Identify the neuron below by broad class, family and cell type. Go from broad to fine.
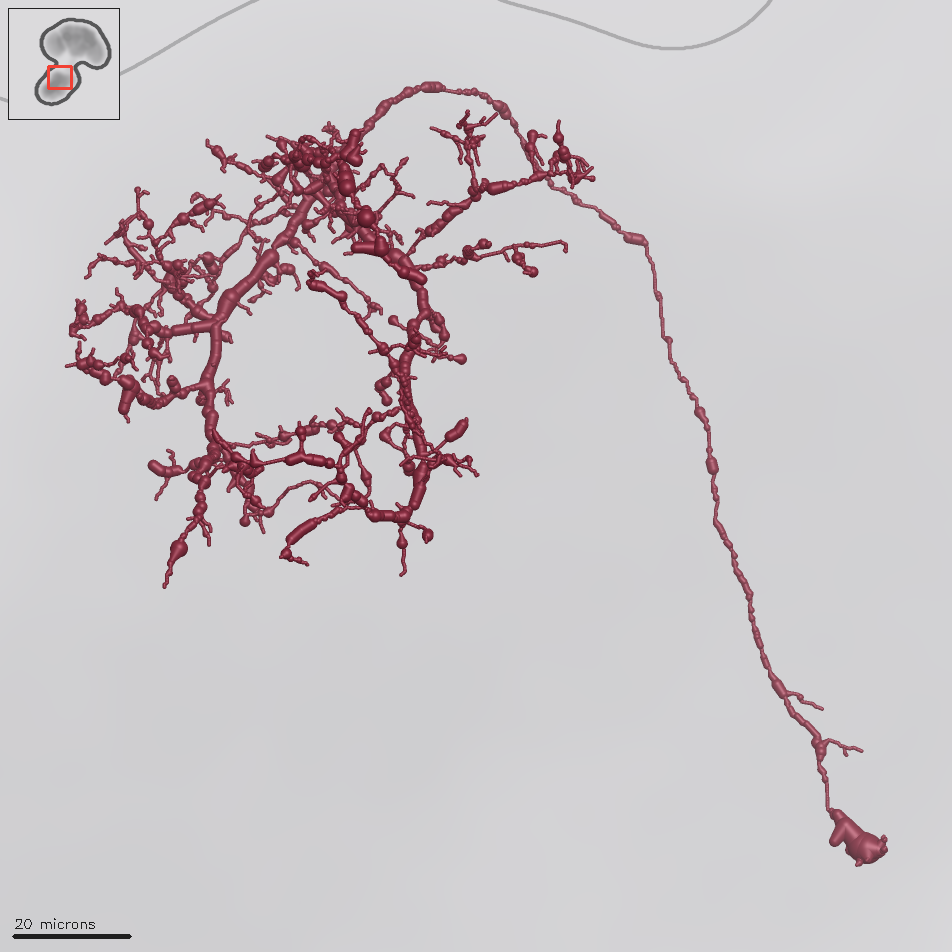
nerve-cord intrinsic neuron; hemilineage 06B; IN06B029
